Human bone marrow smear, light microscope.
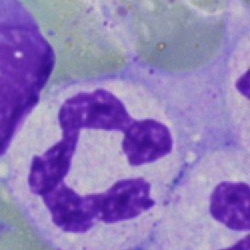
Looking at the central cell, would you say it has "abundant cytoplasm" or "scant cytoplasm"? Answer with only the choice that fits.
Abundant cytoplasm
